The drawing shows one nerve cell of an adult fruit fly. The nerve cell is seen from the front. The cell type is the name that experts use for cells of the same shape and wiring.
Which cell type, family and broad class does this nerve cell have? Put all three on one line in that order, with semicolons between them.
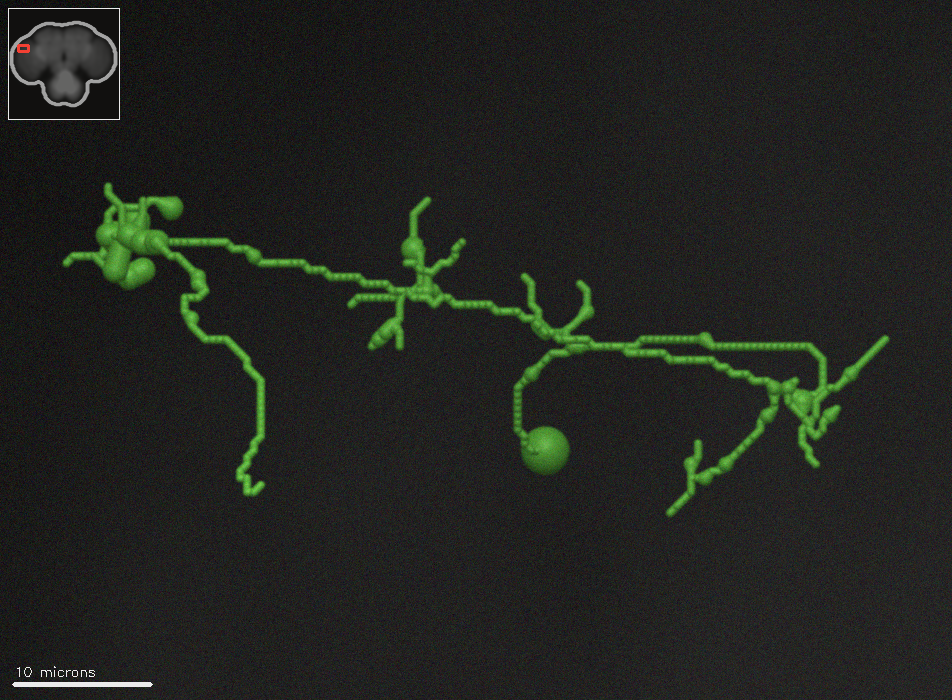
C2; C; optic-lobe intrinsic neuron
